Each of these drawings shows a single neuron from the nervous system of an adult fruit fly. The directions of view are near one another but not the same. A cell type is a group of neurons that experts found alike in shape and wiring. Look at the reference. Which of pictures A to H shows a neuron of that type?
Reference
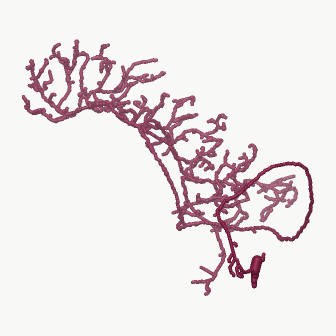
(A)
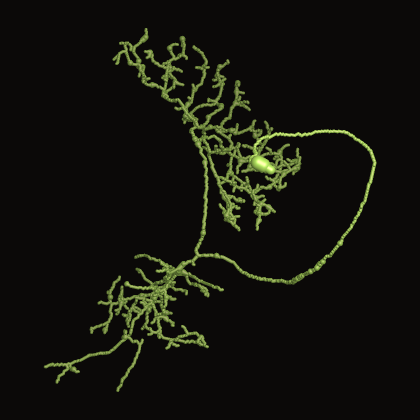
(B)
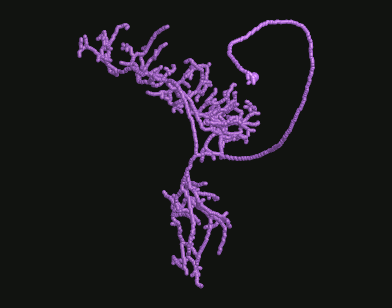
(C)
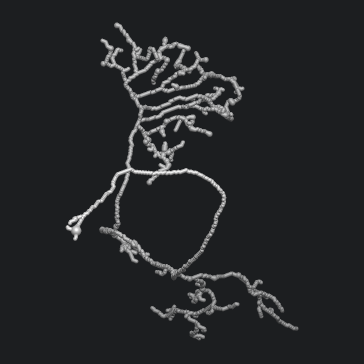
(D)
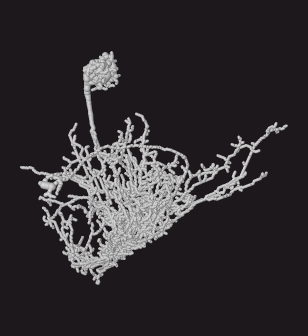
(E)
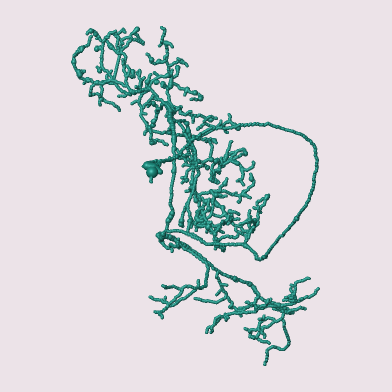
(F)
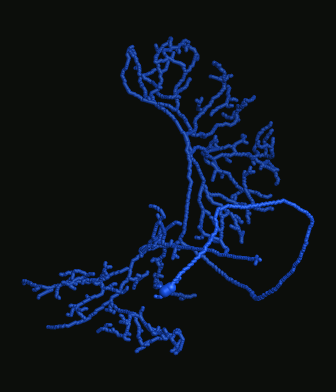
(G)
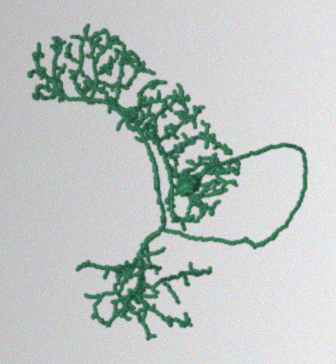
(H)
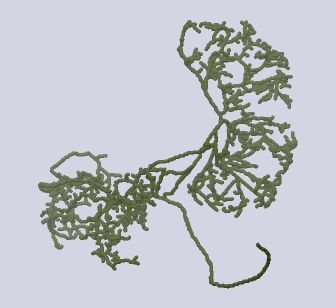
E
